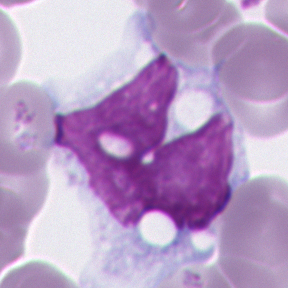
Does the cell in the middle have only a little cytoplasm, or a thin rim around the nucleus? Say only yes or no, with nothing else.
No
